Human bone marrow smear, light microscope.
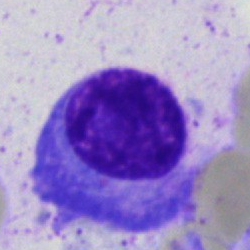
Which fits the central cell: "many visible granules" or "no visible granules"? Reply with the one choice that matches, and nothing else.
No visible granules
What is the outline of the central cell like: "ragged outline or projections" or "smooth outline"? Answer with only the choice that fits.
Ragged outline or projections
